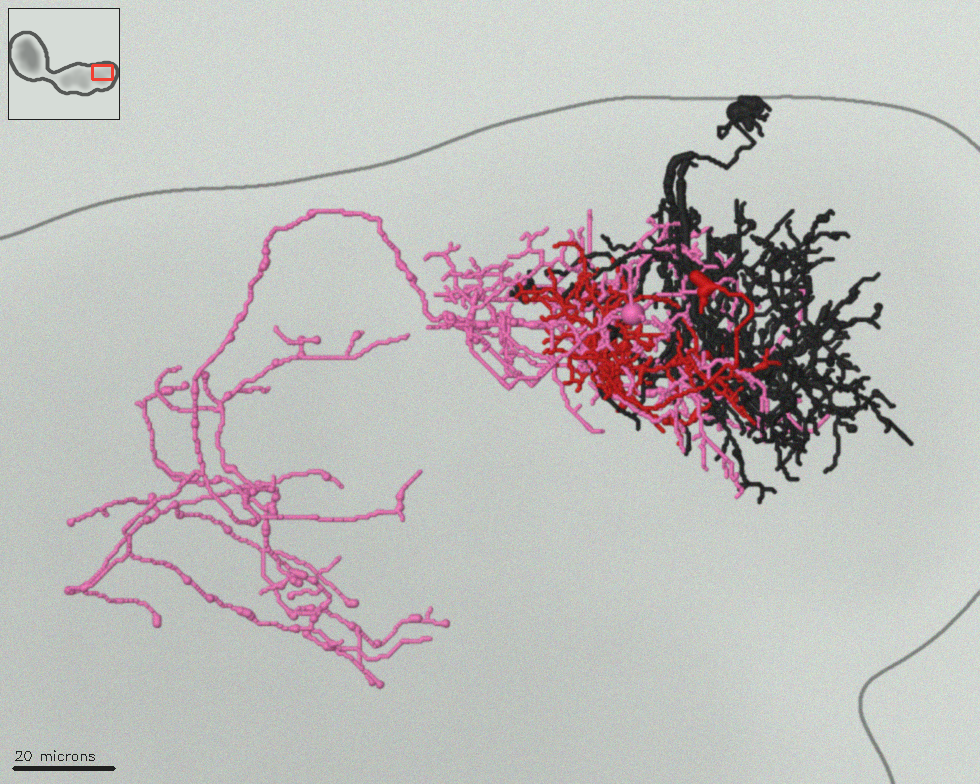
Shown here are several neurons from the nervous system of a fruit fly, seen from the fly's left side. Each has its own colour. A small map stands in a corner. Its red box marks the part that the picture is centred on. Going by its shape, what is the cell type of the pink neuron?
INXXX307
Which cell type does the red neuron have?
INXXX448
